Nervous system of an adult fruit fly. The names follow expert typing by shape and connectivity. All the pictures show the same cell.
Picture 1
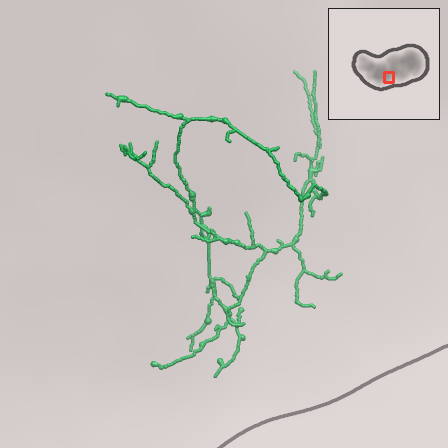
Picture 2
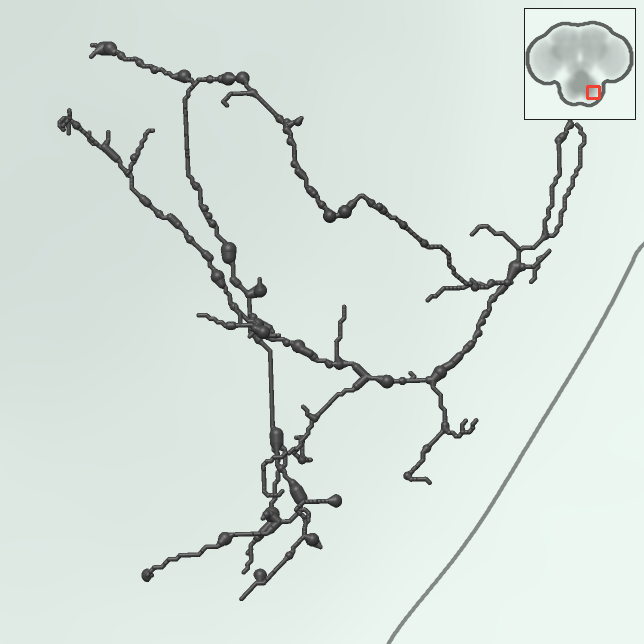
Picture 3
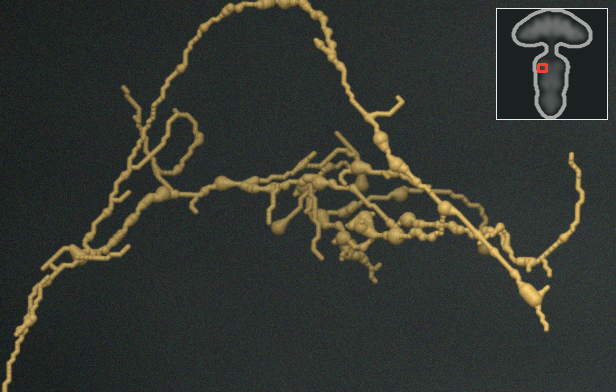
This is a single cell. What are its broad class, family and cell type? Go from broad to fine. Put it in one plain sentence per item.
A nerve-cord intrinsic neuron of hemilineage 20A.22A, type IN20A.22A084.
